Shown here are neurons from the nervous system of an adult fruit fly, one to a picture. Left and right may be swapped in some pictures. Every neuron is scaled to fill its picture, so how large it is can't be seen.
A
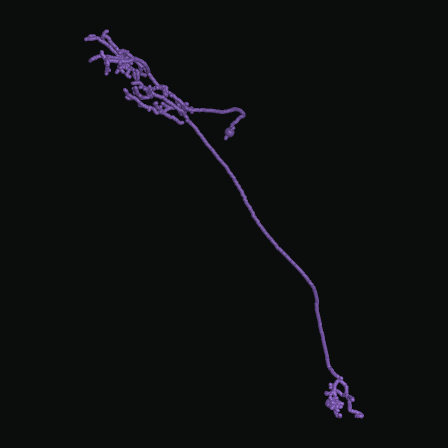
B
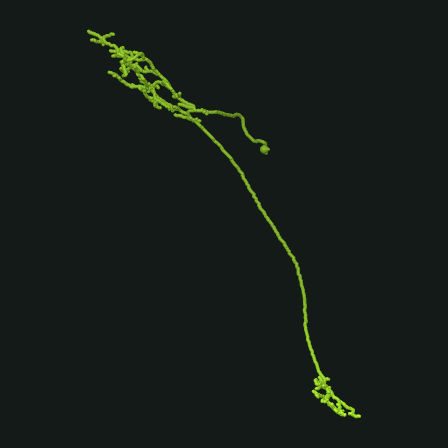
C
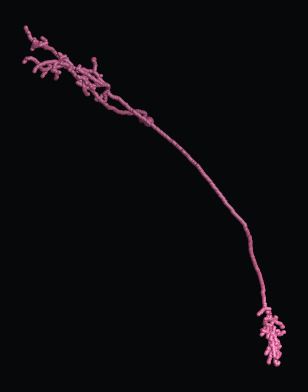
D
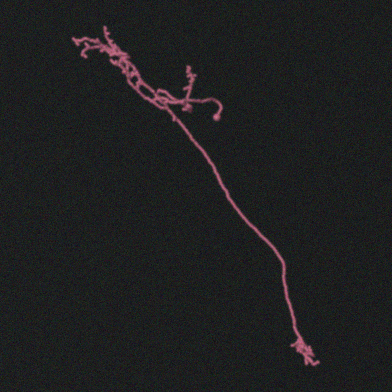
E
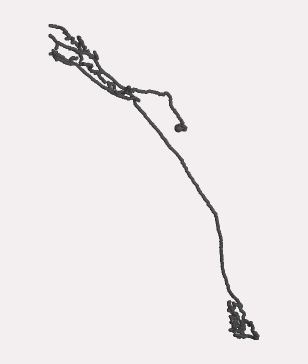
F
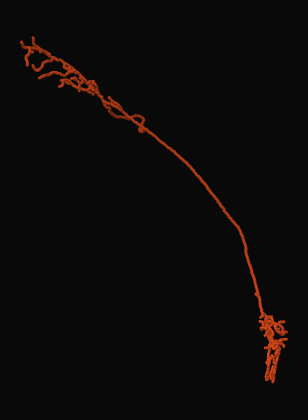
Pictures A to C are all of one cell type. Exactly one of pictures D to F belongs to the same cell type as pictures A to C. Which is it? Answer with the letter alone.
E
